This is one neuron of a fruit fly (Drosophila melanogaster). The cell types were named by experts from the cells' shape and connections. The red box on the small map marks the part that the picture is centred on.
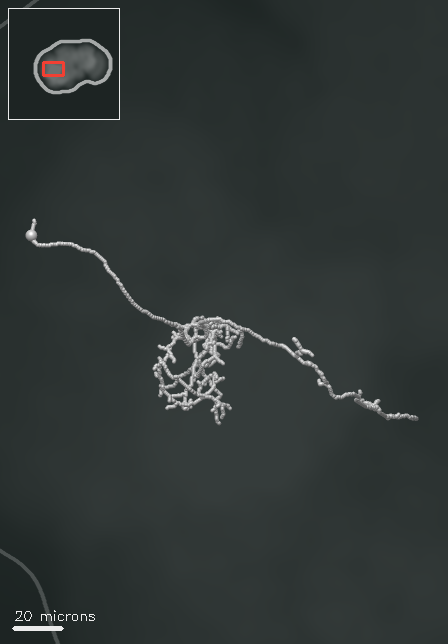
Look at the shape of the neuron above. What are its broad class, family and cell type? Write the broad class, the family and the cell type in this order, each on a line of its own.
nerve-cord intrinsic neuron
hemilineage 07B
IN07B094_b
